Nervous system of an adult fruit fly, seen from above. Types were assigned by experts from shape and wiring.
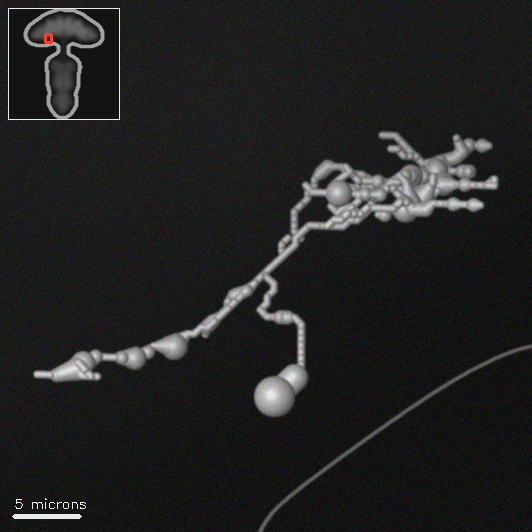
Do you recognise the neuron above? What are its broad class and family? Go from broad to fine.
optic-lobe intrinsic neuron; T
